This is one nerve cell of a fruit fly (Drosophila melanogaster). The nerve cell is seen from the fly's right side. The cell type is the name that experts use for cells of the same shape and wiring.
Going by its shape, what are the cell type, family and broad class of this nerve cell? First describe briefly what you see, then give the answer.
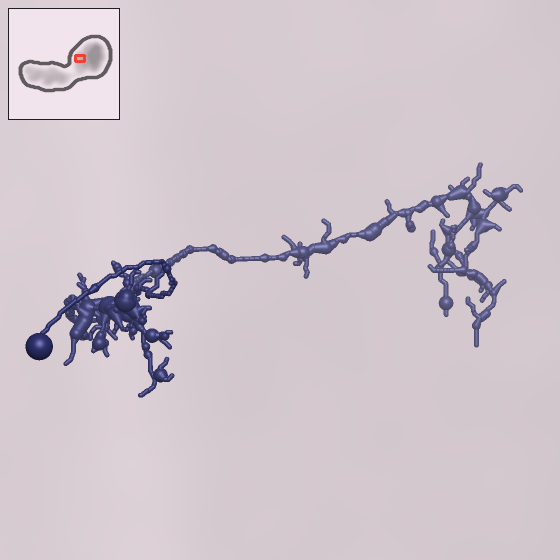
Its cell body lies on the left of the picture. Dozens of branch ends can be seen. It is of cell type Tm5Y. The family is Tm. This is an optic-lobe intrinsic neuron.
